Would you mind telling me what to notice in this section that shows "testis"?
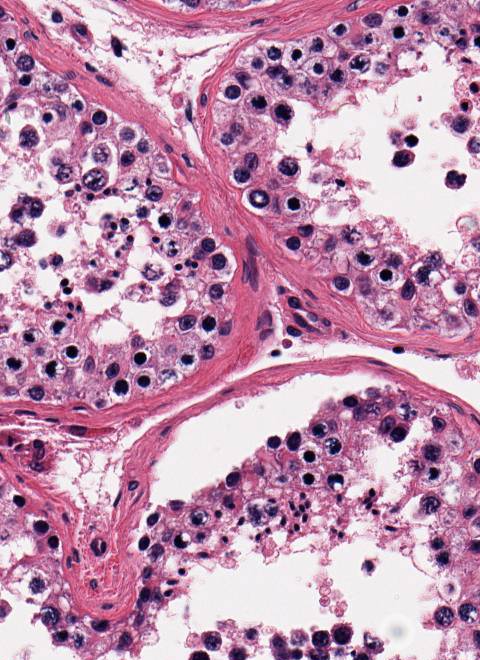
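Testis: the field fits. Several large rounded tubule profiles, upper left, upper right and lower, separated by pink fibrous walls. Tubules lined by an epithelium many cells thick. Many large round cells with round nuclei, coarse clumped dark chromatin, some with a clear halo. Small round cells with dense, very dark nuclei lie mainly toward the lumens, not against the walls.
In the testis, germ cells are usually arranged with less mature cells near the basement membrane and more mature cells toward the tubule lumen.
The lumen-side position of the small dark cells matches this arrangement. Nothing seen runs against the name.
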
